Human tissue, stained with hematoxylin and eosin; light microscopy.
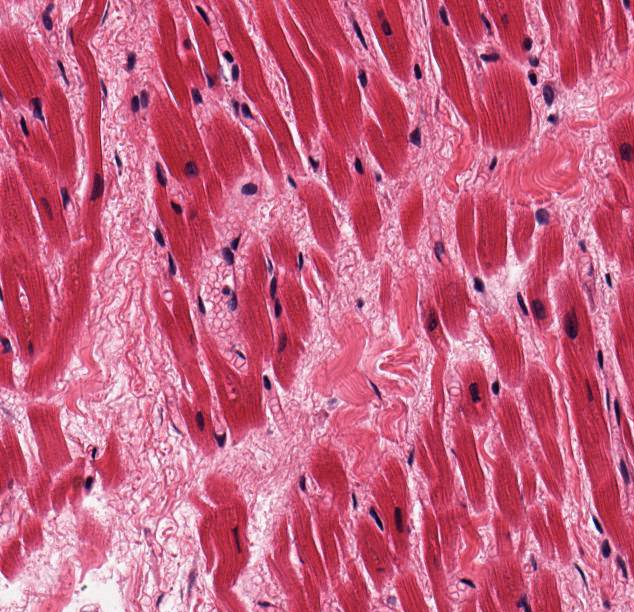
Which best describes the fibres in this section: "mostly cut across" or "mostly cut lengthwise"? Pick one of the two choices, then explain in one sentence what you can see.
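Mostly cut lengthwise. The field is made of elongated muscle fibres separated by pale loose connective tissue throughout.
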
